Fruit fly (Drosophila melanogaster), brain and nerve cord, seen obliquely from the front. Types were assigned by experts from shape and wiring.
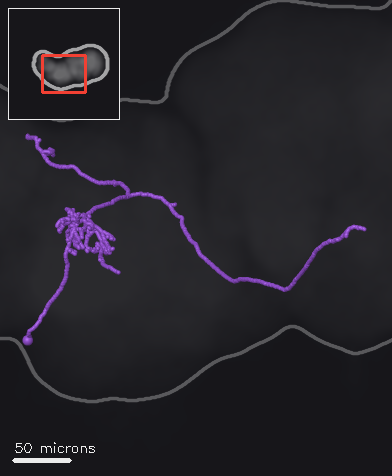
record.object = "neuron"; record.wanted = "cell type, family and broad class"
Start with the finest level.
AN06A112; hemilineage 06A; ascending neuron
